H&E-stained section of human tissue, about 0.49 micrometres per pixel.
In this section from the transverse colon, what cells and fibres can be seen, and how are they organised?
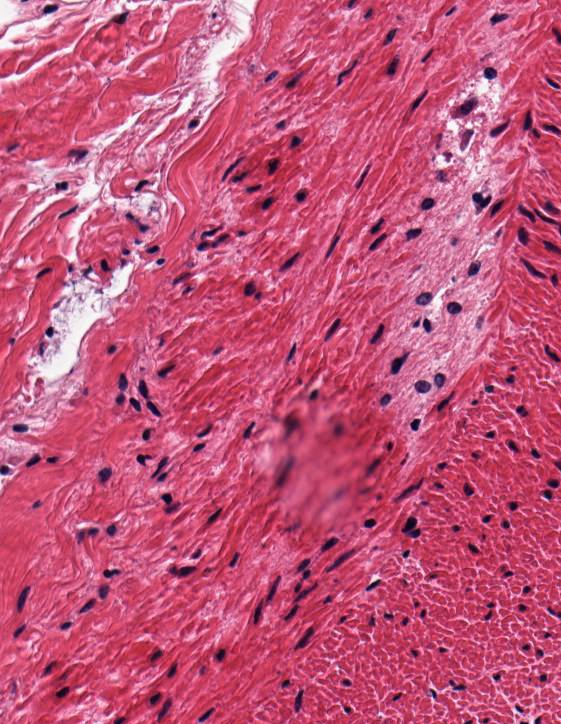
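Fibre cytoplasm strongly eosinophilic pink throughout. Upper left: wavy pink fibre bundles separated by white slit-like clefts. Lower right: fibres cut across, forming small tightly packed pink polygonal profiles with scattered dark nuclei. In longitudinally cut fibres, nuclei elongated, dark-staining, parallel to the fibres.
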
